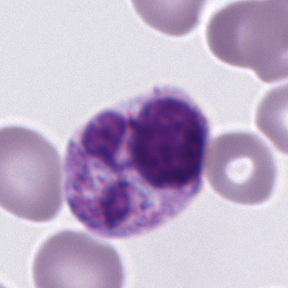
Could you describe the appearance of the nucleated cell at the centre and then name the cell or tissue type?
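See how the nucleus is split into separate lobes, the biggest at the upper right, with a narrow pale cleft between the two upper ones. Chromatin's dark purple and densely condensed; cytoplasm's pale pinkish-lilac. That's a basophil.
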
